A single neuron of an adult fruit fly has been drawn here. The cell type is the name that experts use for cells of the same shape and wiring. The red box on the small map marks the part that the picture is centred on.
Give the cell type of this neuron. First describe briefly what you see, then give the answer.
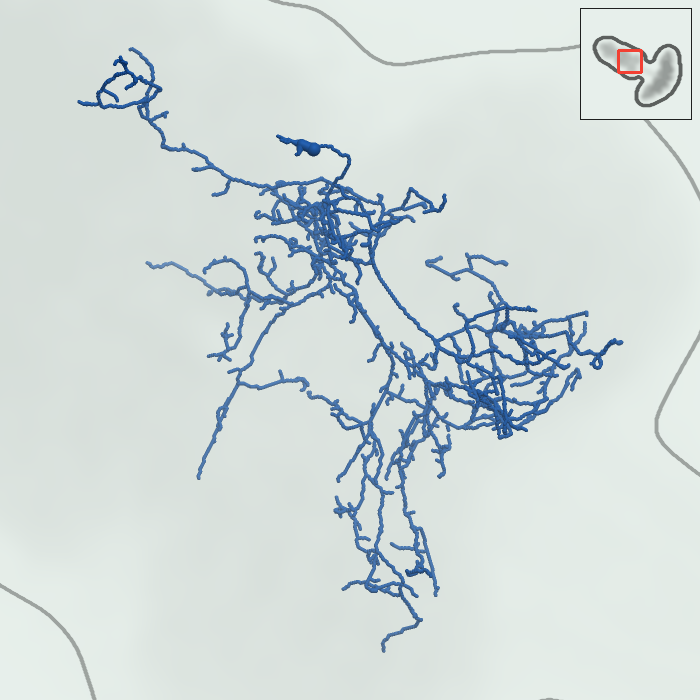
It lies in the nerve cord. The cell body can be seen at the top of the picture. The picture shows more than a hundred branch ends. It is a nerve-cord intrinsic neuron. The cell type is IN12A041.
